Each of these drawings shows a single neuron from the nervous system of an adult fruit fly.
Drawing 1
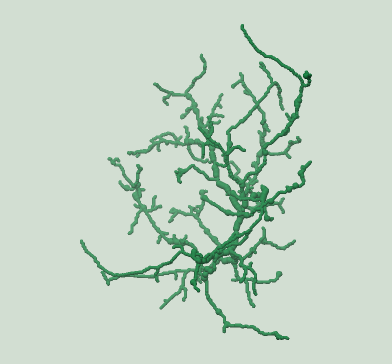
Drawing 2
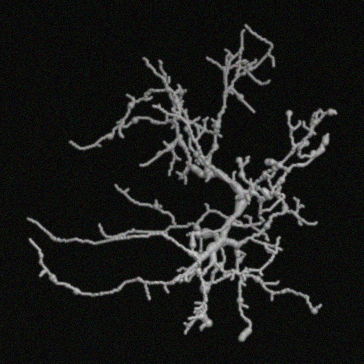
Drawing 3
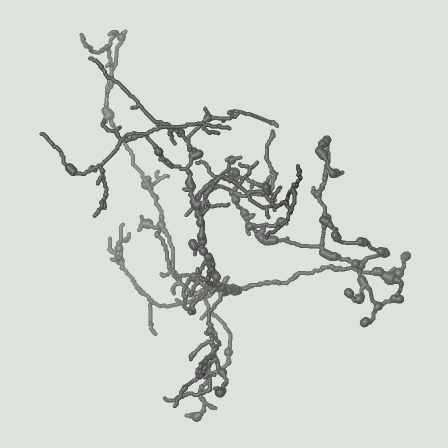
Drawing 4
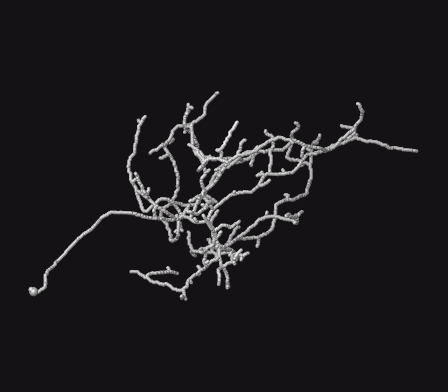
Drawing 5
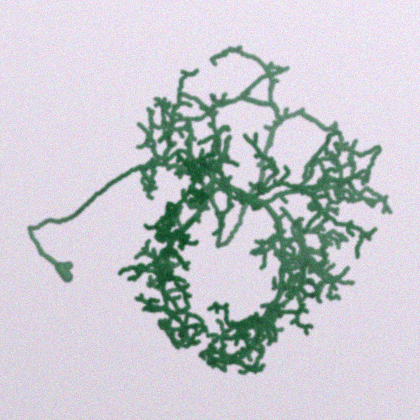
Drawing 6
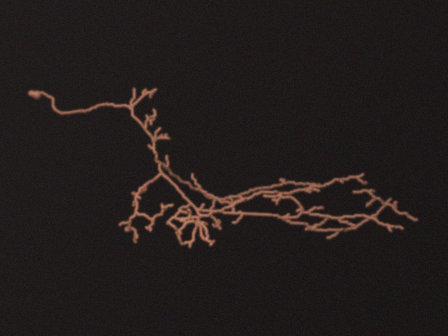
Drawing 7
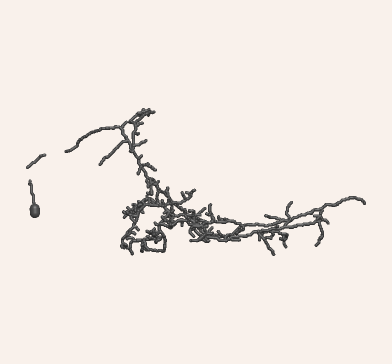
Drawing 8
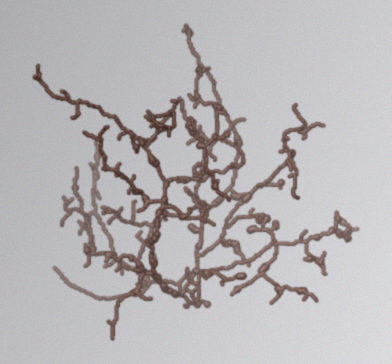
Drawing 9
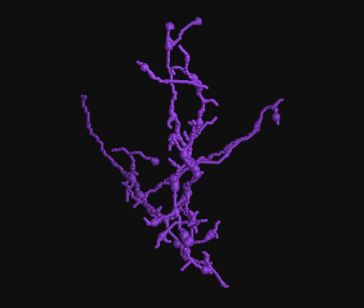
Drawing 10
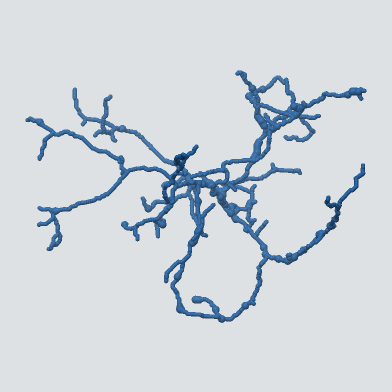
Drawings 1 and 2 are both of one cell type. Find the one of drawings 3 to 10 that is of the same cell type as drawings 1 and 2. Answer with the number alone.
10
